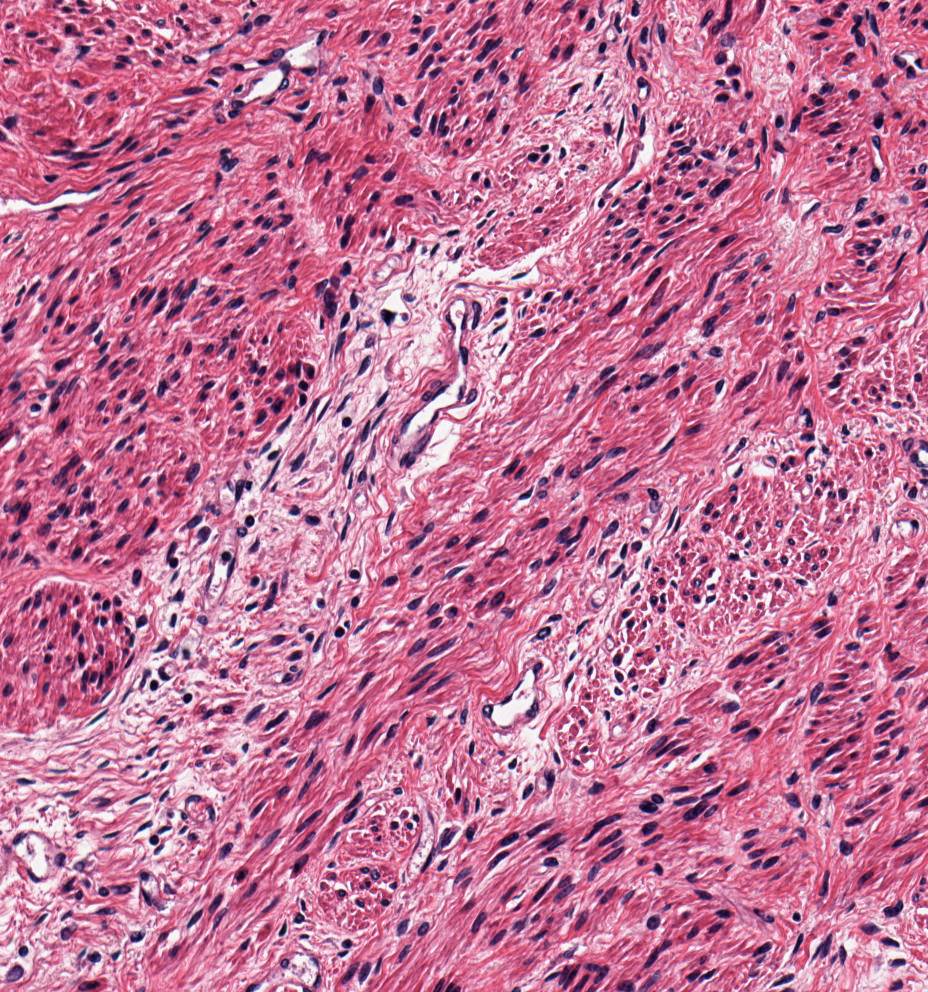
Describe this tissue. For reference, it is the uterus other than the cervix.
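Spindle cells in fascicles running in varying directions occupy the whole field. Each has an elongated, darkly stained nucleus and pink, eosinophilic cytoplasm. Small slit-like vascular spaces with thin walls are scattered throughout, one lying near the centre.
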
